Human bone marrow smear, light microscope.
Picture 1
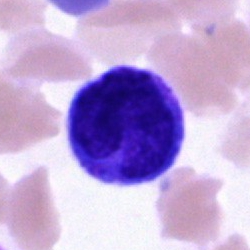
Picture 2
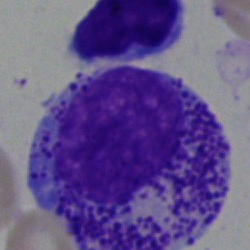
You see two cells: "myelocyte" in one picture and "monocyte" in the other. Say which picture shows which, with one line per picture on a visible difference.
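Picture 1 – monocyte. No cytoplasmic granules are visible.
Picture 2 – myelocyte. Many coarse dark purple granules are densest in the cytoplasm on the right and lower side.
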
